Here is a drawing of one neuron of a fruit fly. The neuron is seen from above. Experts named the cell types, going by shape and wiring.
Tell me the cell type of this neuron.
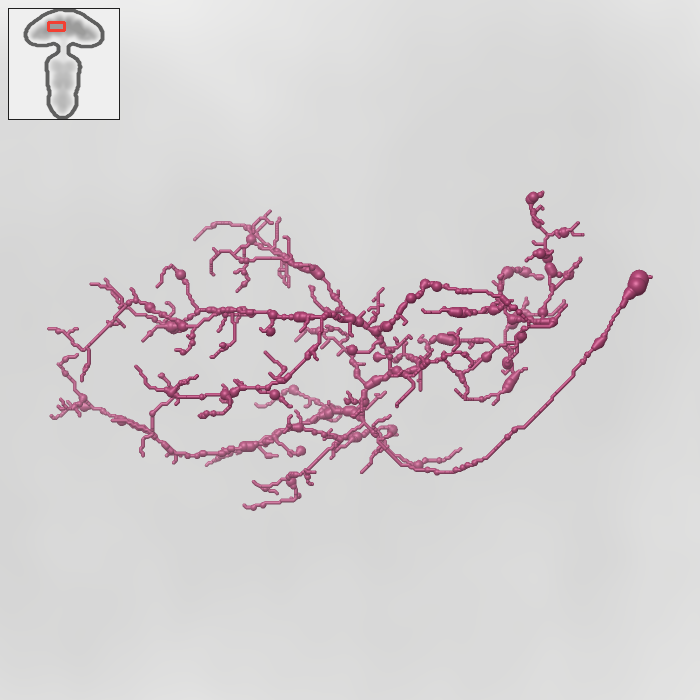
CB2592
